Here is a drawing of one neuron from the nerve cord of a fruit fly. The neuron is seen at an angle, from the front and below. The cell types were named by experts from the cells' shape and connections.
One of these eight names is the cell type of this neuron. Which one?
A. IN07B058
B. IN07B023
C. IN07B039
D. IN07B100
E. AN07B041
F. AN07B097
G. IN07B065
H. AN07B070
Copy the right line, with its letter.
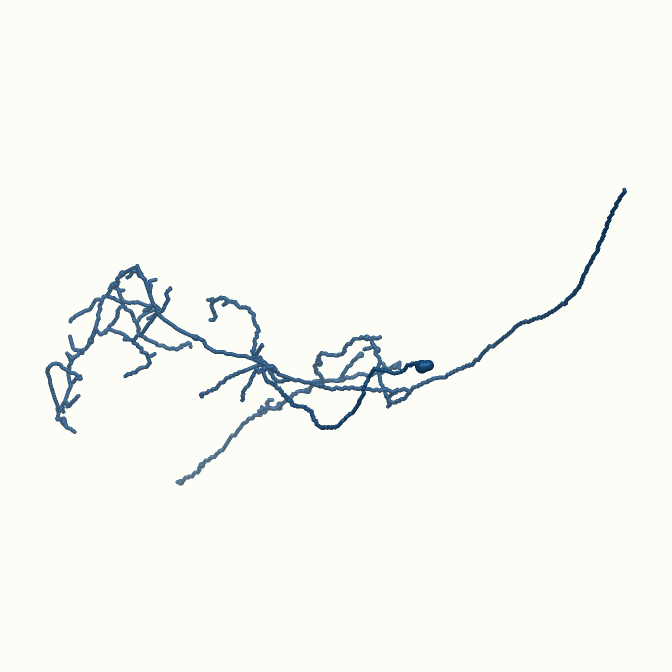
F. AN07B097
